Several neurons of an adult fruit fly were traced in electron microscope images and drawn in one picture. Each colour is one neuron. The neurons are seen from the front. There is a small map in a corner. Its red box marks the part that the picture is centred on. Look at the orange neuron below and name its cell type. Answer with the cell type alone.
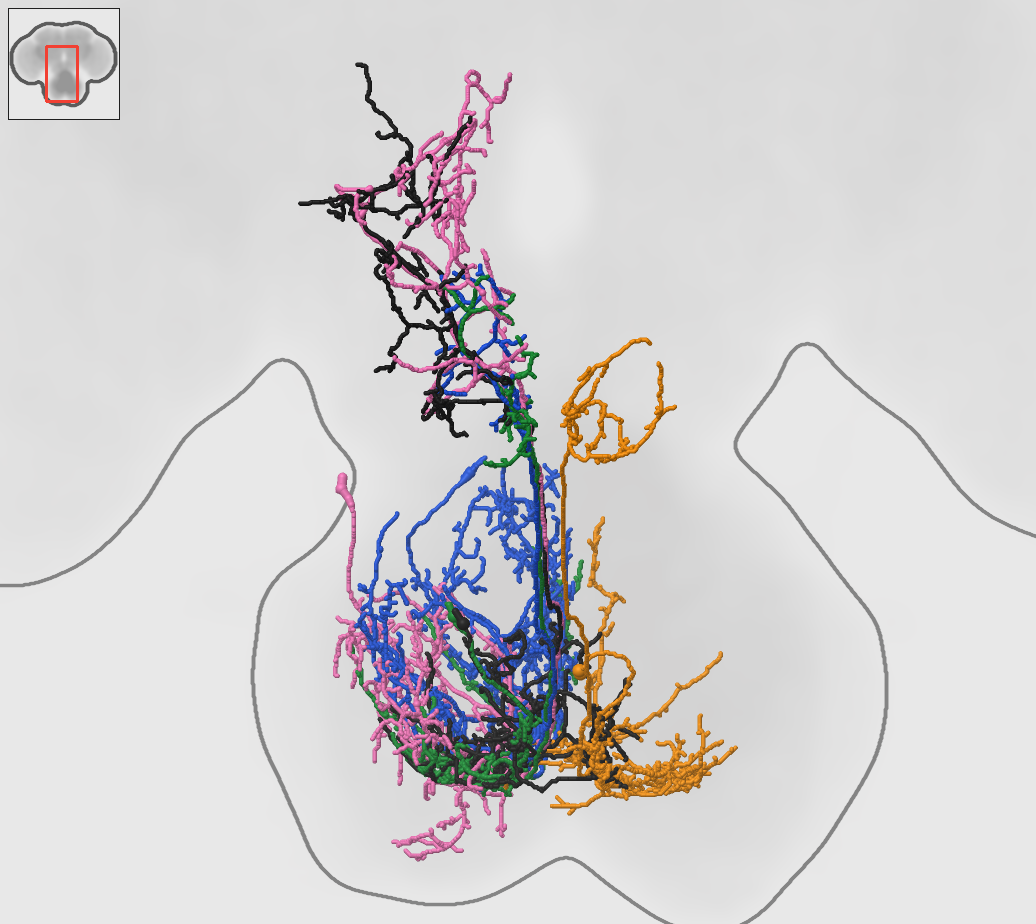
AN17A047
